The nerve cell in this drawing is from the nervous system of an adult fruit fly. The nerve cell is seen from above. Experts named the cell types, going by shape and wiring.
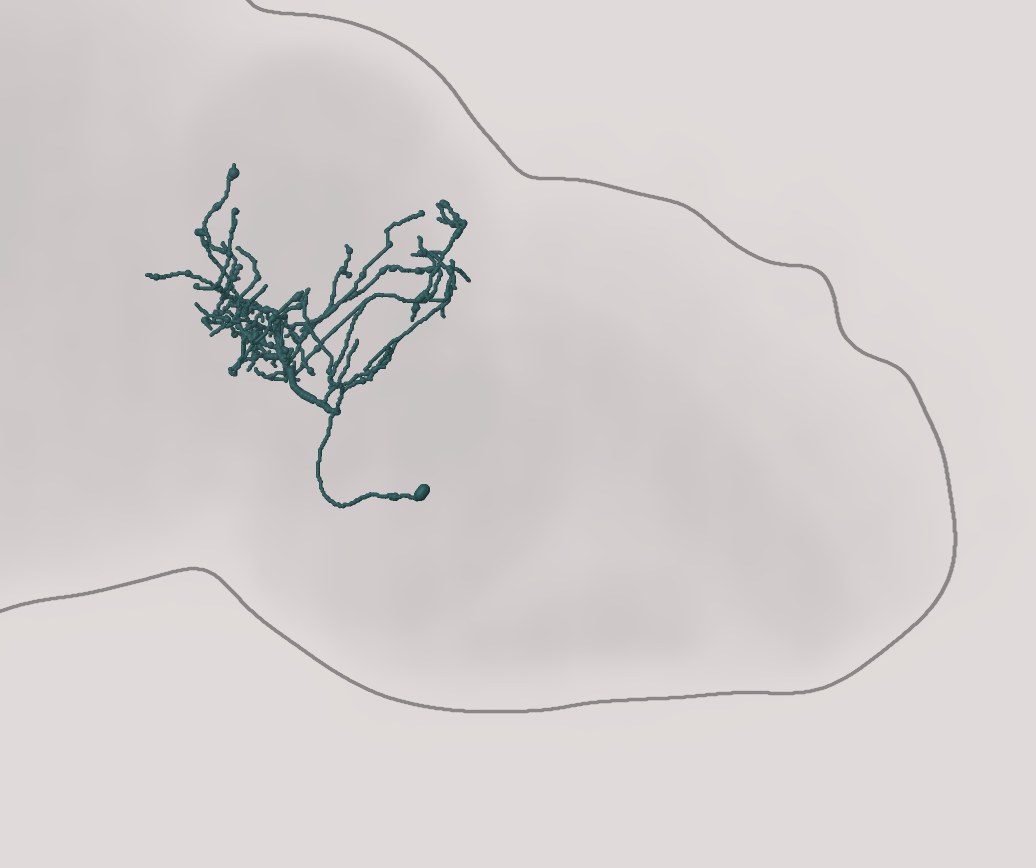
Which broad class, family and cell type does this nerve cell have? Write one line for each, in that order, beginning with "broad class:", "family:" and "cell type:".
broad class: central-brain intrinsic neuron
family: hemilineage VPNp&v1_posterior
cell type: PVLP111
